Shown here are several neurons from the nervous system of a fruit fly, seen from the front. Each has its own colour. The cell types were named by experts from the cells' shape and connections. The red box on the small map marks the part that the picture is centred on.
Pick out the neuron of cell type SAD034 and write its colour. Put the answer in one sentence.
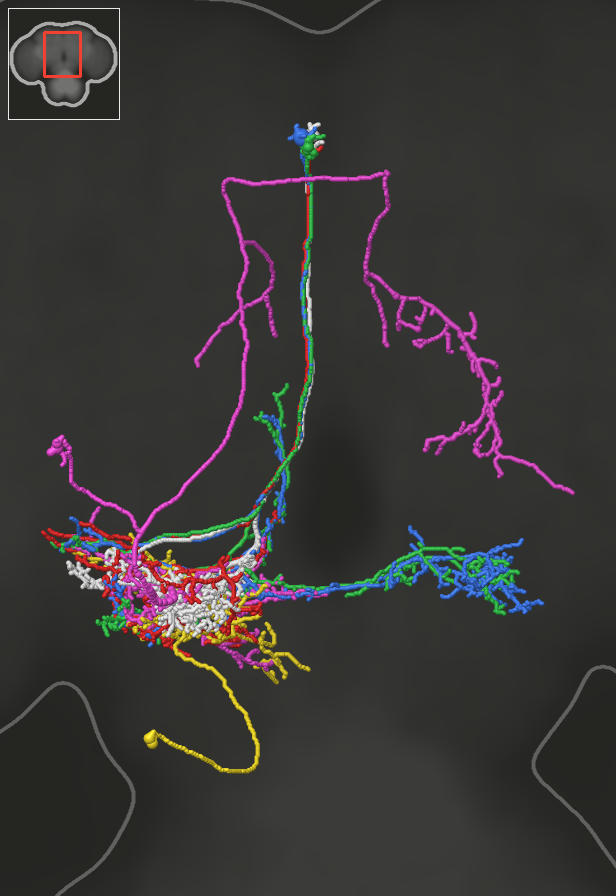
The colour is magenta.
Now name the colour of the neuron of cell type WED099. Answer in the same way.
The colour is green.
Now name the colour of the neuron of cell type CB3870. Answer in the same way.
The colour is blue.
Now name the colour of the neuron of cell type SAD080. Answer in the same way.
The colour is red.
